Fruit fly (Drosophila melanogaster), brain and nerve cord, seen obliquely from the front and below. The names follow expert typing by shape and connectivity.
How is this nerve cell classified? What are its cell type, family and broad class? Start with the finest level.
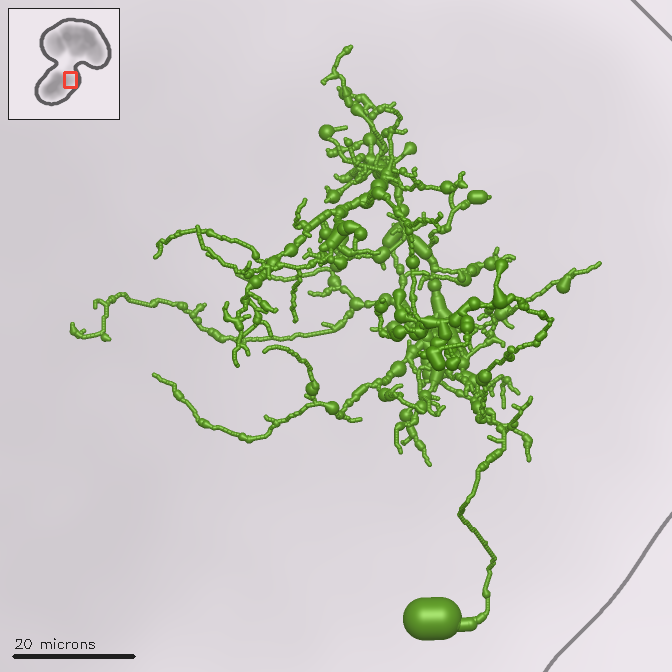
IN20A.22A024; hemilineage 20A.22A; nerve-cord intrinsic neuron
